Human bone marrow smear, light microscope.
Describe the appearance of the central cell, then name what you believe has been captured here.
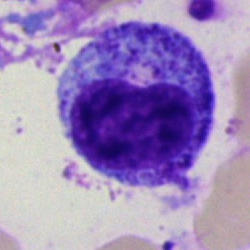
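Nucleus with a shallow notch in its upper edge. Chromatin coarse and clumped. Cytoplasm crowded with dark purple granules. Paler patch of cytoplasm just above the nuclear notch. Cell: promyelocyte.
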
